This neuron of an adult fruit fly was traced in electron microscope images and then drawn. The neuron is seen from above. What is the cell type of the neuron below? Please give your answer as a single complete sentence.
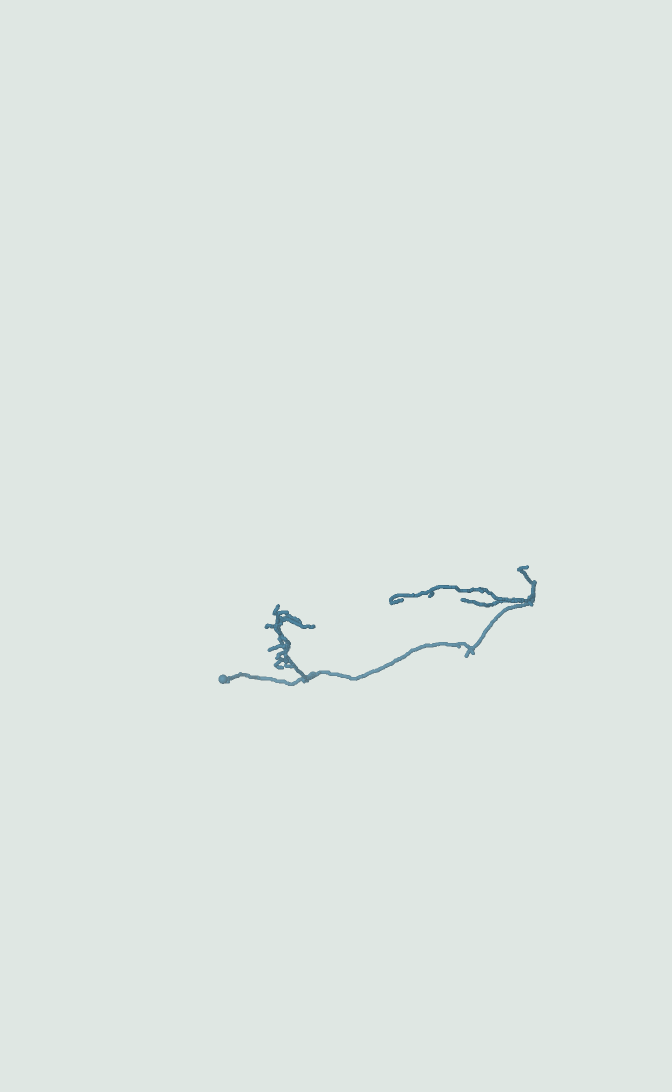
The type assigned to this neuron is PS357.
